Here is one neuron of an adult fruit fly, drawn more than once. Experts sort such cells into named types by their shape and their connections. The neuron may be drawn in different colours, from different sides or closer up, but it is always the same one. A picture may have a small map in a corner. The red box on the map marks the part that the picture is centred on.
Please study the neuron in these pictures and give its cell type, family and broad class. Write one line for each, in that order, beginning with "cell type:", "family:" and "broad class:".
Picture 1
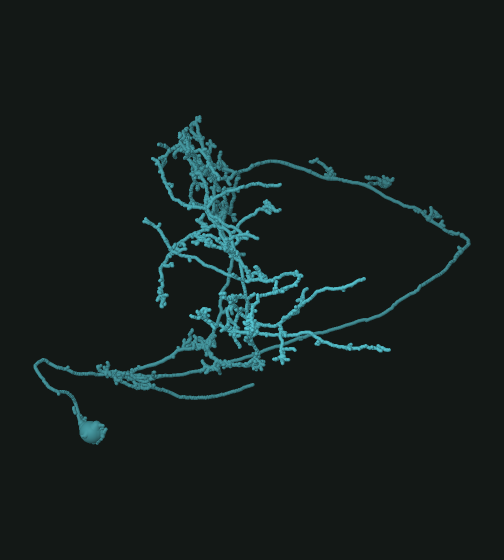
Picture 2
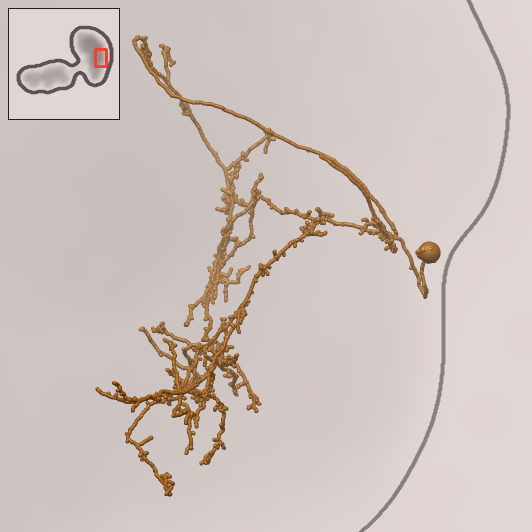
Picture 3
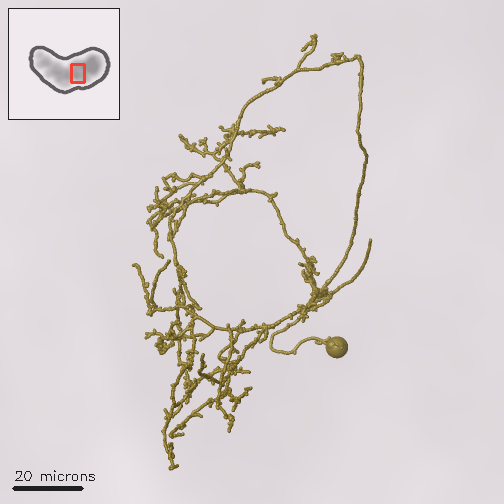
cell type: aSP10C_b
family: hemilineage VLPa1_medial
broad class: central-brain intrinsic neuron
